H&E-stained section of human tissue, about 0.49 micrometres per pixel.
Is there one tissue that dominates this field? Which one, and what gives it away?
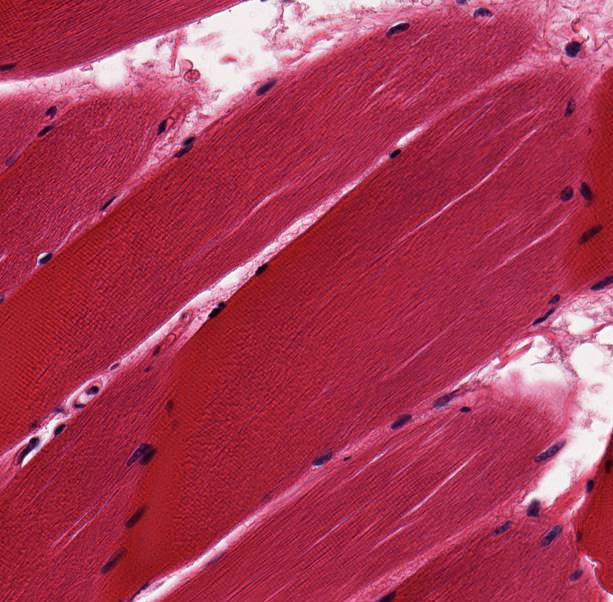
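The tissue is skeletal muscle. The fibres show fine, regular transverse cross-striations; each is a broad, unbranched band of fairly even width. Their nuclei are flattened and elongated, lying at the fibre edges, not centrally.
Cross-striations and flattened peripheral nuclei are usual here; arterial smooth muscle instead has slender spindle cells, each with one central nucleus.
Cytoplasm is deep, even red.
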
